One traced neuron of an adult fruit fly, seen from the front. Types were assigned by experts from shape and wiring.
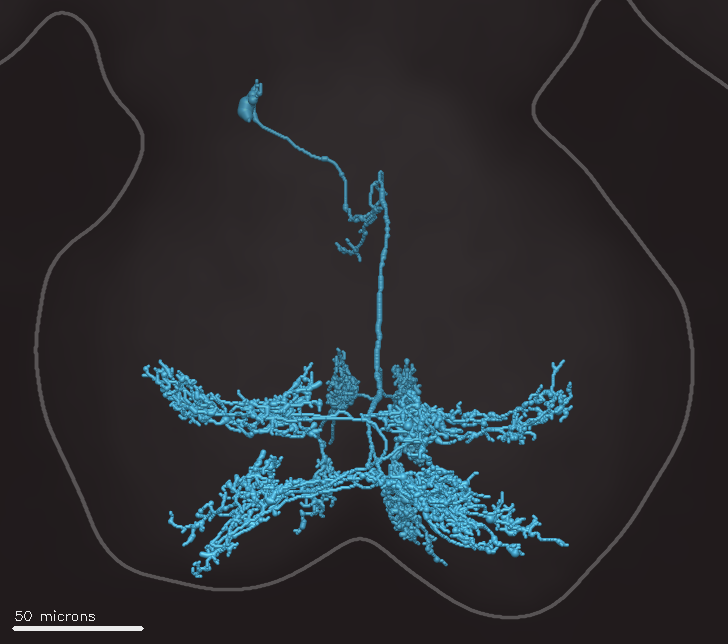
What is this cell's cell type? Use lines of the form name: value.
cell type: IN05B011a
